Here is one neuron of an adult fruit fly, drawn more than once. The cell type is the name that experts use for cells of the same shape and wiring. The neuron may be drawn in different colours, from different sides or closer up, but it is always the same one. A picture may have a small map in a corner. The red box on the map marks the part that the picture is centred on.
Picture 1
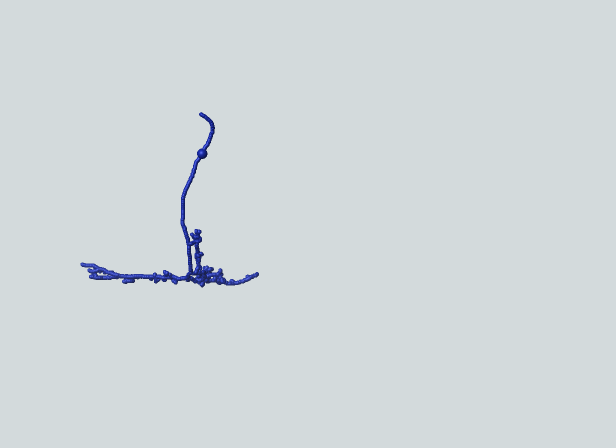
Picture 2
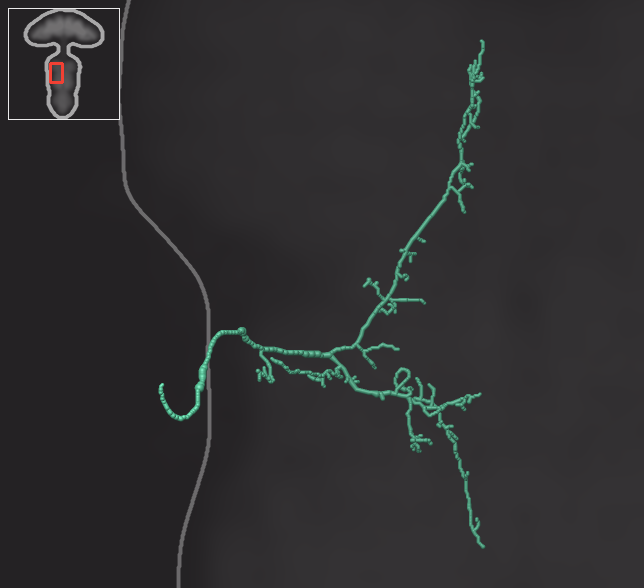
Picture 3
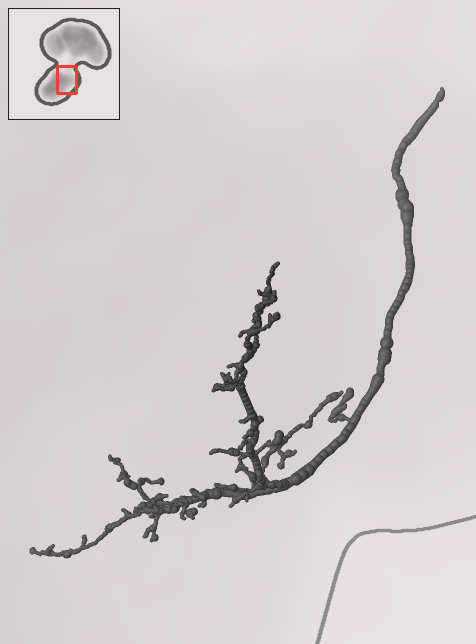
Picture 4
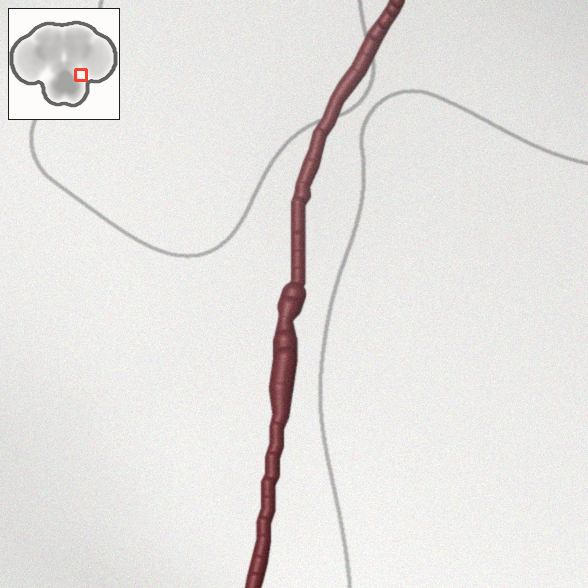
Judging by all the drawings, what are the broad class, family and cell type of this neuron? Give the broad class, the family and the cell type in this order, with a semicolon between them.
sensory neuron entering the nerve cord; class mechanosensory tactile; SNta05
